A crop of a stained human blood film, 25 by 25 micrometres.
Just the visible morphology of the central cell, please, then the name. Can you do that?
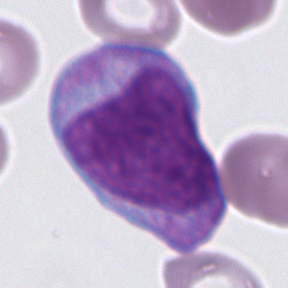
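See how the outline is irregular, broad at the upper left and narrowing toward the bottom. The nucleus is one unlobed mass with an angular outline, and it fills most of the cell. The cytoplasm rims it most widely at the upper left. It's an atypical promyelocyte.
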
